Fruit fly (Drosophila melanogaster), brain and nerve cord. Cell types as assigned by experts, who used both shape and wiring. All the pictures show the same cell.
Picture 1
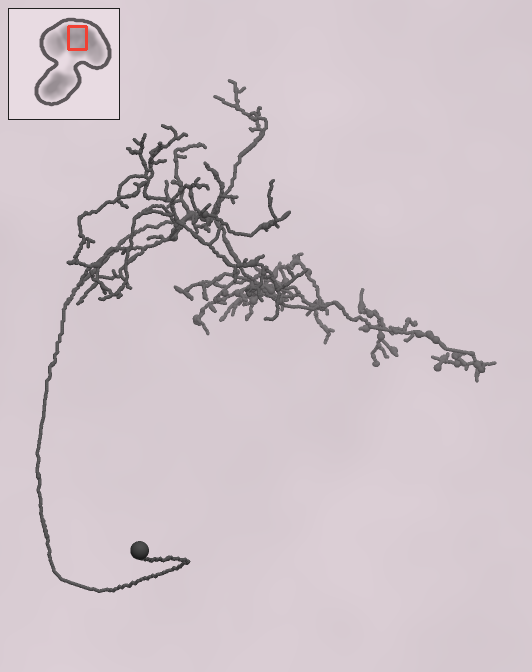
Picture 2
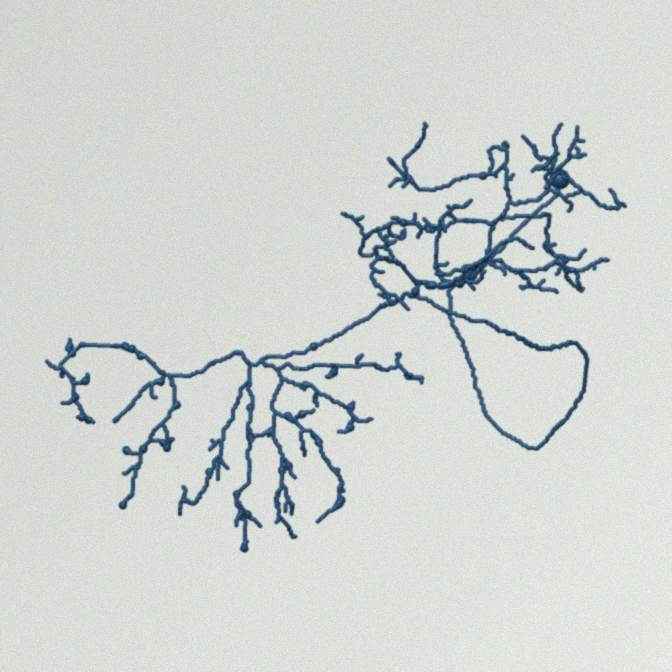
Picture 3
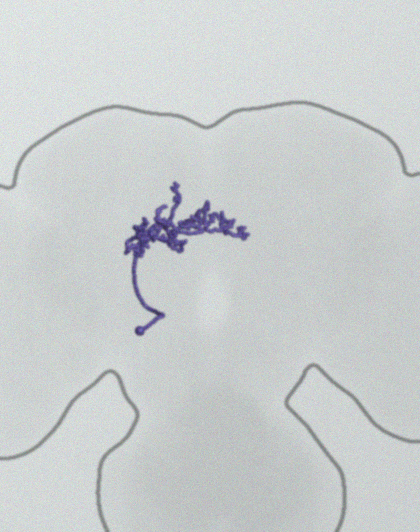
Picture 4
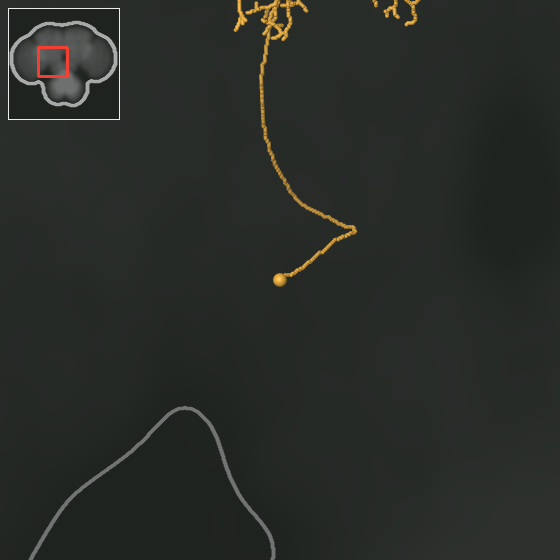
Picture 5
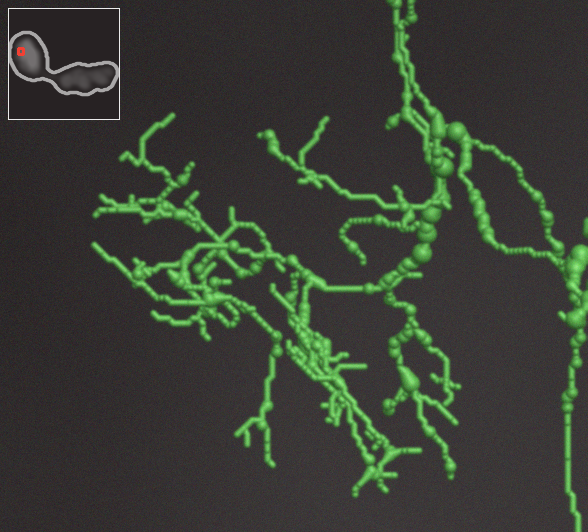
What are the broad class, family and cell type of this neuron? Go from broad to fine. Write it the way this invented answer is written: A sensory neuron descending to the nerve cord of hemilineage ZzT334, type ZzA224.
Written: A central-brain intrinsic neuron of hemilineage LALv1_dorsal, type FB2K.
